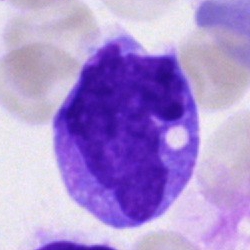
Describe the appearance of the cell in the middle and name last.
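Outline oval, taller than wide. Nucleus irregular, with a fold or notch at upper right. Cytoplasm holds faint, fine pinkish granules. One round clear vacuole on the right side, beside the nucleus. Monocyte.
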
